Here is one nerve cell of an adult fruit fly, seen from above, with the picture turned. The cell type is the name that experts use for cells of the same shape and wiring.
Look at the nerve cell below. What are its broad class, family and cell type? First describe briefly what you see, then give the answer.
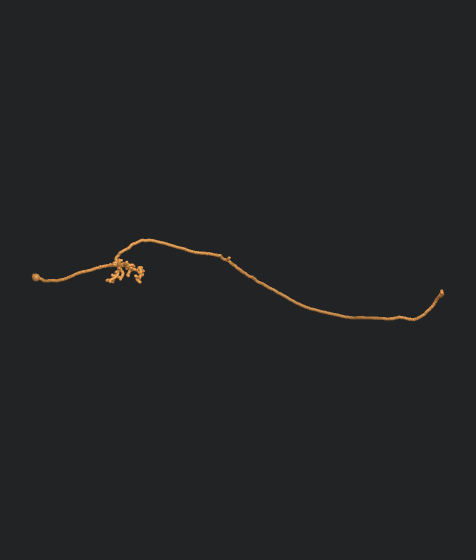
The cell body is on the left of the picture. As drawn here it is more than twice as wide as it is tall. It is an ascending neuron. Its family is hemilineage 07B. It is of cell type AN07B072_f.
